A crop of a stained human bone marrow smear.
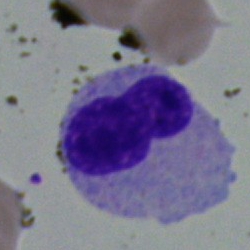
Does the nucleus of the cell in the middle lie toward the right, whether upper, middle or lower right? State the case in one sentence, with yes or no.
No, most of its cytoplasm is found to the right of its nucleus.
